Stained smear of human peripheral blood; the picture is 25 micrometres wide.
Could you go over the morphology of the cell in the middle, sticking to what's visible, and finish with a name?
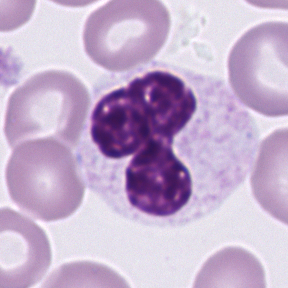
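Visible features: a round, smooth outline; dark purple, coarsely clumped chromatin; fine, small lilac granules in the cytoplasm; and no vacuoles in the cytoplasm. It is a segmented neutrophil.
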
